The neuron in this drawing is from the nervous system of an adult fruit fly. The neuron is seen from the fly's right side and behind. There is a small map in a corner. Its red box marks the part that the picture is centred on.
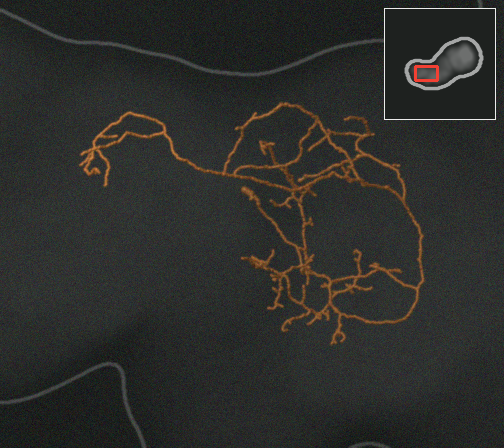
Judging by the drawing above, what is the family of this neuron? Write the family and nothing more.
hemilineage 17A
